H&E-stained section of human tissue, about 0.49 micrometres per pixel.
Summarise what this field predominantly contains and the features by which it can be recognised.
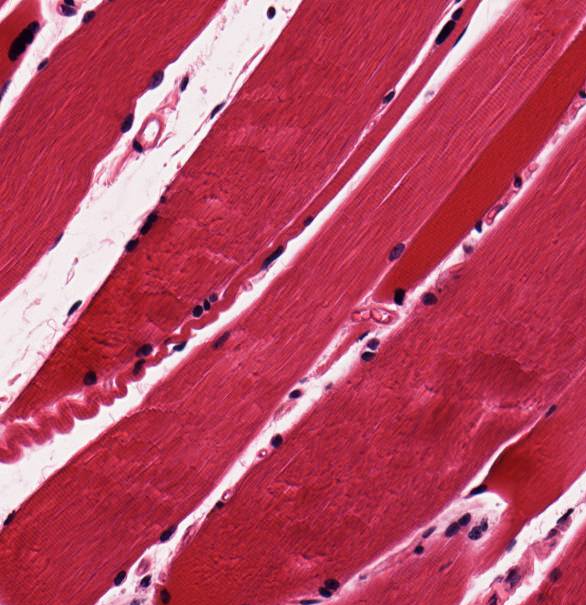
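This is skeletal muscle. Look at the fibres: straight-sided, unbranched cylinders whose cytoplasm stains a deep eosinophilic red. Their dark, flattened nuclei lie at the fibre edges, not in the centre.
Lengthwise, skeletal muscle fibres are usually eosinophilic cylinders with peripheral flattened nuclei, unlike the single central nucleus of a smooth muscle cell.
Pale loose connective tissue threads between them.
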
